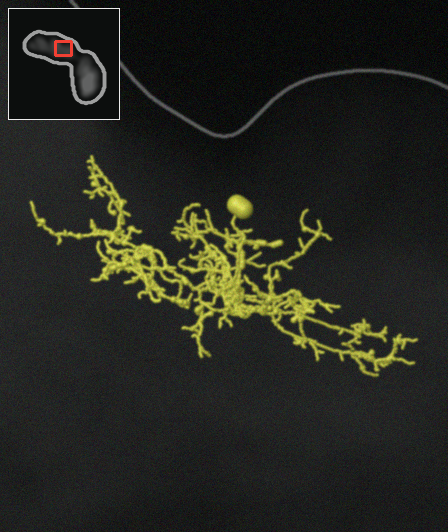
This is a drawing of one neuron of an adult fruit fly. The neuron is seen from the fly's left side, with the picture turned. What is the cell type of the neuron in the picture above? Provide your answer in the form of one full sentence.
The neuron is a member of cell type IN00A036.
